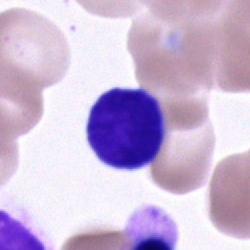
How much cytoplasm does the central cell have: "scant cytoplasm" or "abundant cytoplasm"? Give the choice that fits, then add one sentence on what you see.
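Scant cytoplasm. The nucleus fills almost the whole cell, with no clear rim of cytoplasm around it.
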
